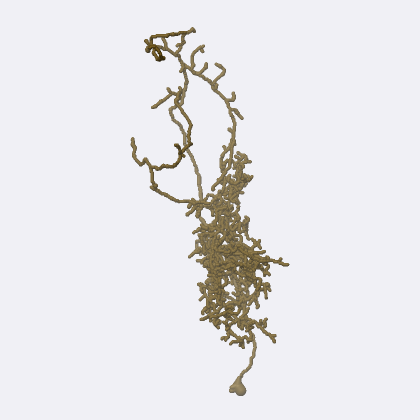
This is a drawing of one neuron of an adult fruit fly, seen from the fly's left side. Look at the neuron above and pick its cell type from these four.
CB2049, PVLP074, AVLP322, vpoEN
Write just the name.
vpoEN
